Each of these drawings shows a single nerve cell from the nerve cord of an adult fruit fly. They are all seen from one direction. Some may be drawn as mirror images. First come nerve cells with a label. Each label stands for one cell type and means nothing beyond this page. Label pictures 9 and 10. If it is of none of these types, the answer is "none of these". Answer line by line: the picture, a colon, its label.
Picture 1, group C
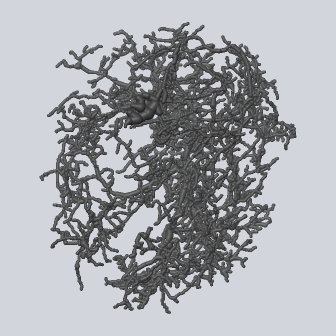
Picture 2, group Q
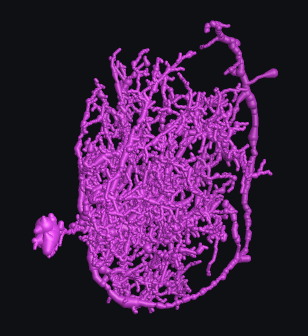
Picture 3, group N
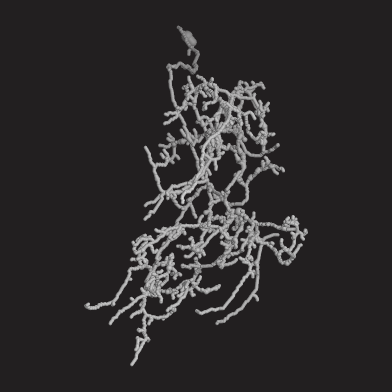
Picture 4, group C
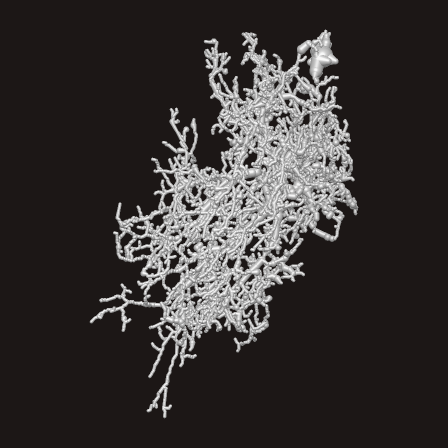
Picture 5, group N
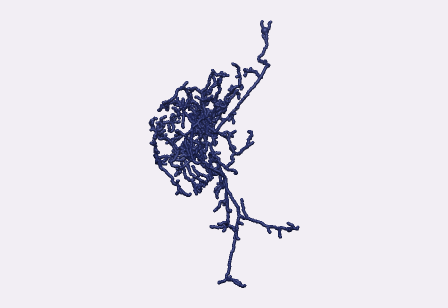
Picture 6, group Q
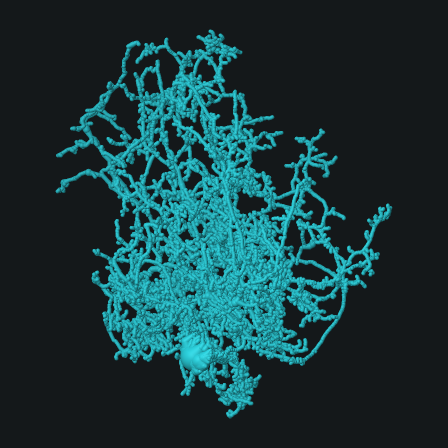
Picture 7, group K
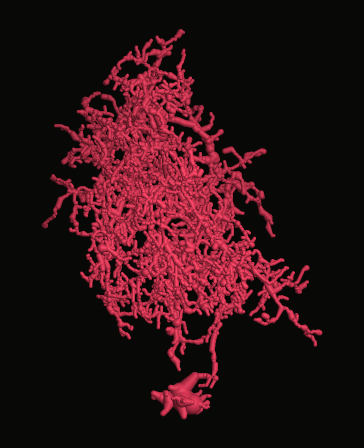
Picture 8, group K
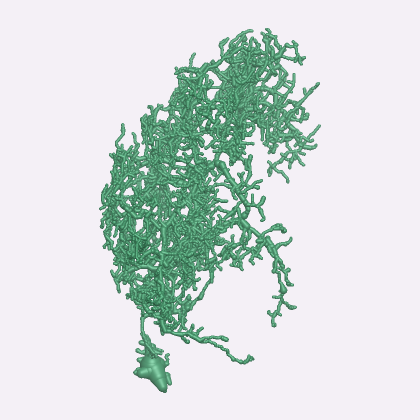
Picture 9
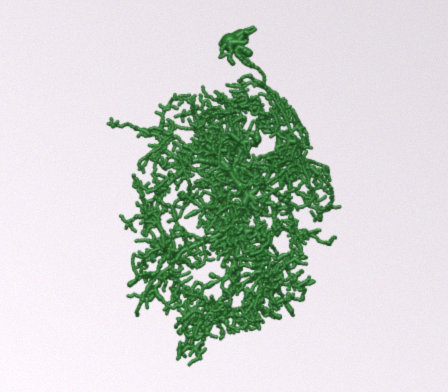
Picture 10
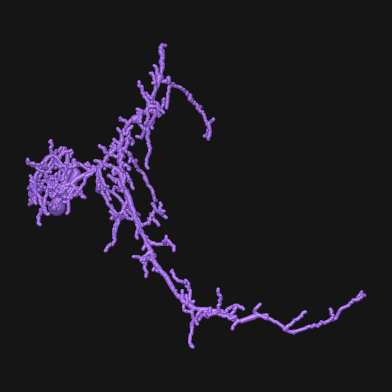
9: group C
10: none of these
